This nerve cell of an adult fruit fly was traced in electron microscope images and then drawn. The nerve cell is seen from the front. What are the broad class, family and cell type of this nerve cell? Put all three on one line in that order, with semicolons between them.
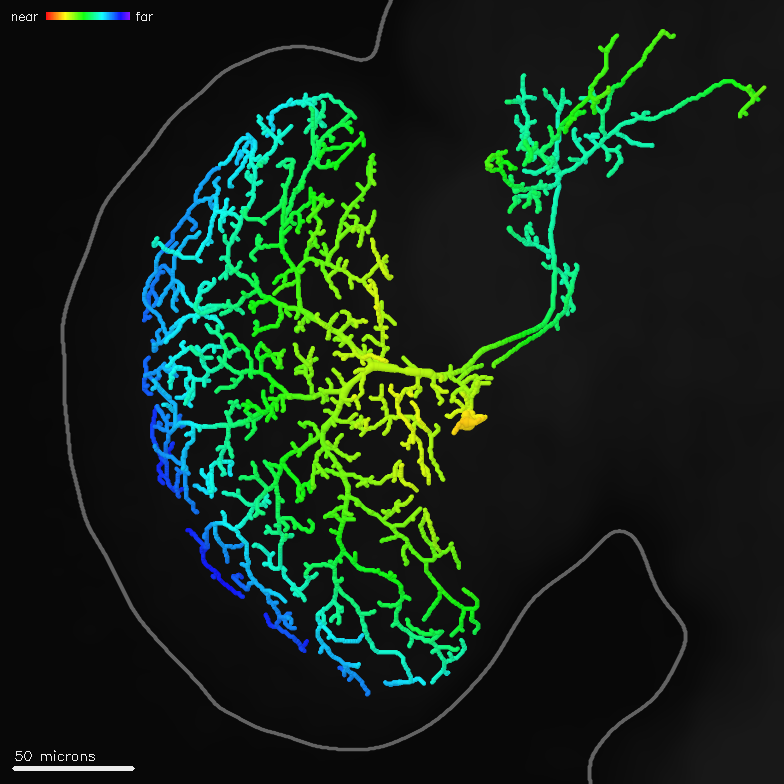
visual projection neuron; MeVP; MeVP29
